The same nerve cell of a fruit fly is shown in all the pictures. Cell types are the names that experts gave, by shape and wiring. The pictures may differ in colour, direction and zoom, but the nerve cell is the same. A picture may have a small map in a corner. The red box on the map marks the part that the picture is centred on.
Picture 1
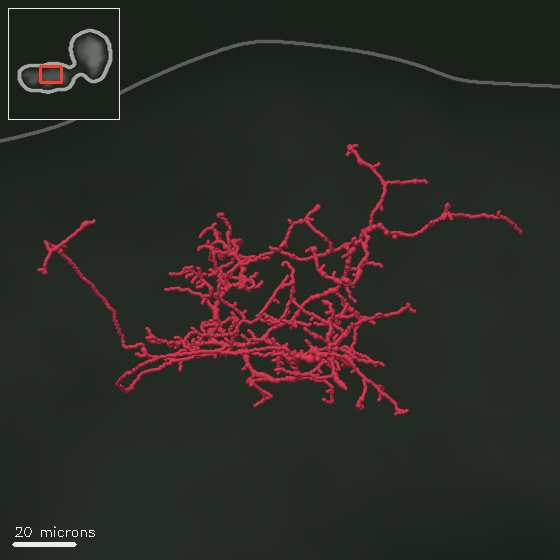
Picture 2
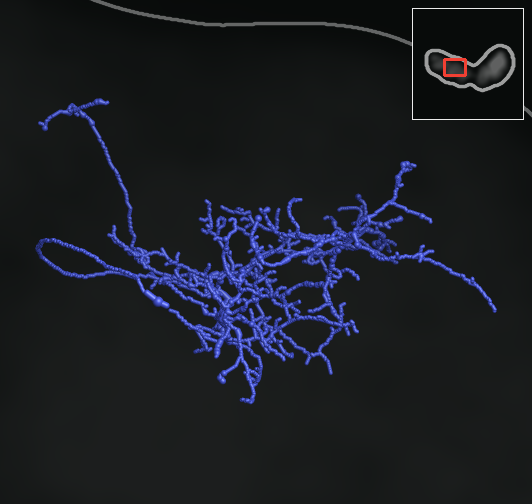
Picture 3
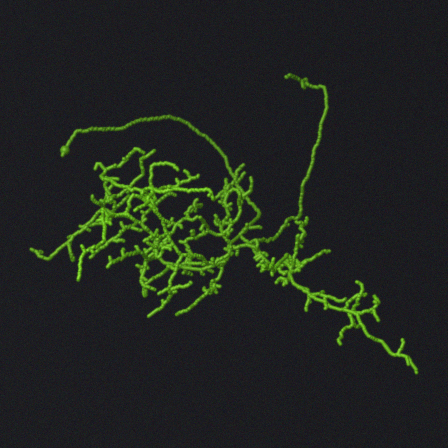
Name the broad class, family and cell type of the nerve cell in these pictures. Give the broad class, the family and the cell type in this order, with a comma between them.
nerve-cord intrinsic neuron, hemilineage 11A, IN11A028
